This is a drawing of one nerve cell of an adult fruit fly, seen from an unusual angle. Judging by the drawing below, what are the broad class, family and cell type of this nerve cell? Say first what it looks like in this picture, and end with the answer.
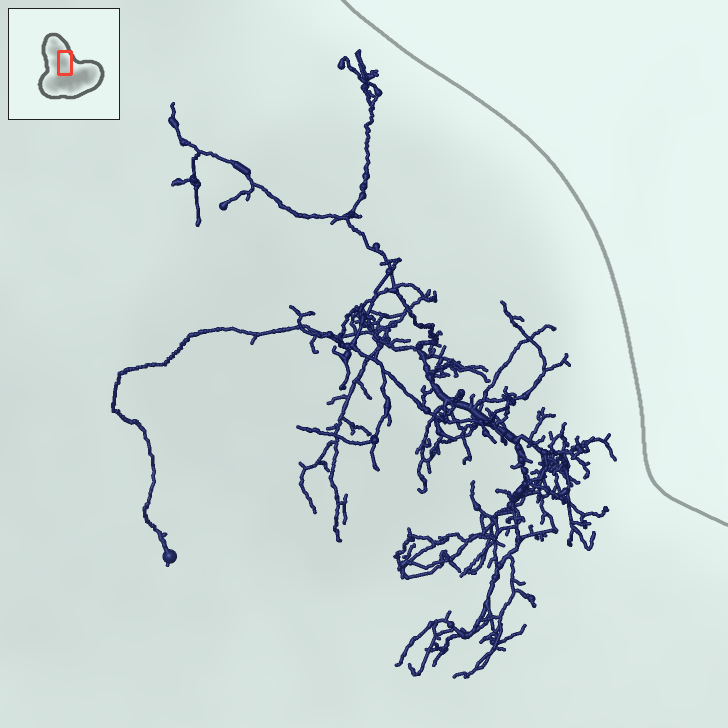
The cell body is at the lower left of the picture. More than a hundred branch ends can be seen. It is a nerve-cord intrinsic neuron. Its family is hemilineage 06B. Its cell type is IN06B077.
